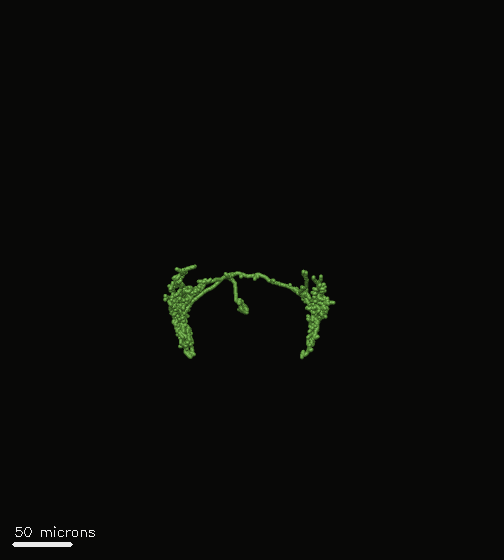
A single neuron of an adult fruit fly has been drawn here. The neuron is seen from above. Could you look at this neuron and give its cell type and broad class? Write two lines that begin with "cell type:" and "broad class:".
cell type: GNG171
broad class: central-brain intrinsic neuron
